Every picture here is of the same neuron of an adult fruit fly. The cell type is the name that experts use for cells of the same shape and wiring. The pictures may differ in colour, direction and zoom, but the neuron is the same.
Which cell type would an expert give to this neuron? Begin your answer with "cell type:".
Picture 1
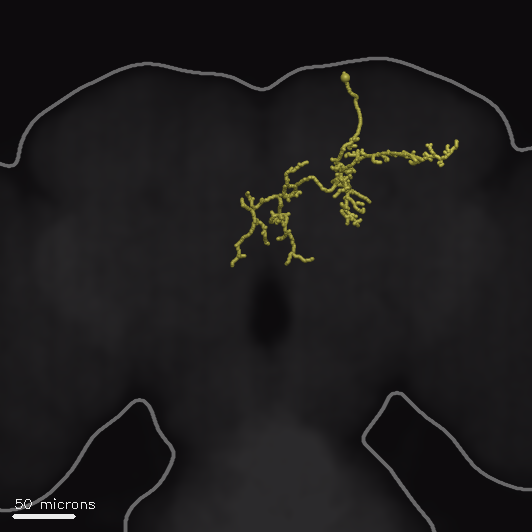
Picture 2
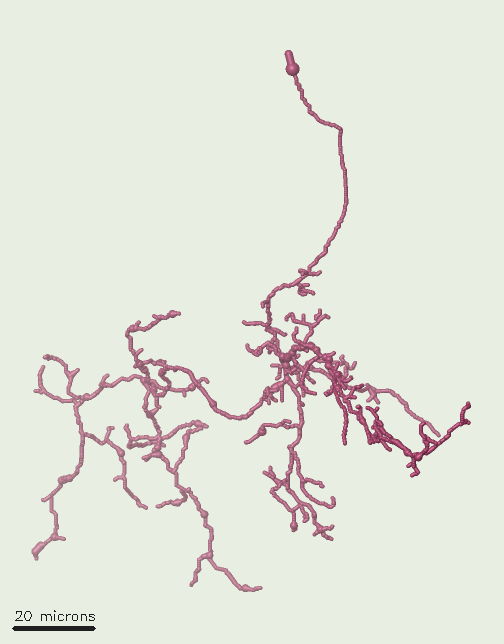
cell type: CL170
